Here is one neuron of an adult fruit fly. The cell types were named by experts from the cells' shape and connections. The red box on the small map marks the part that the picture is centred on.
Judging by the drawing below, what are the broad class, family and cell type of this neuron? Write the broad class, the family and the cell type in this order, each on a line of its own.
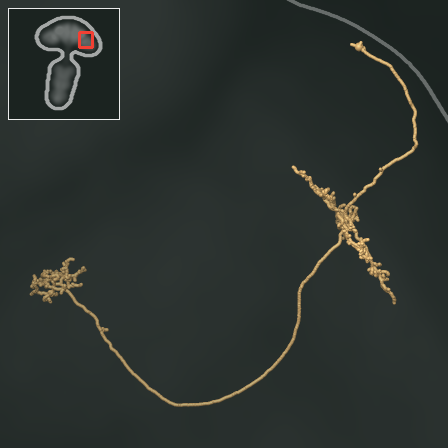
optic-lobe intrinsic neuron
Tm
Tm34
